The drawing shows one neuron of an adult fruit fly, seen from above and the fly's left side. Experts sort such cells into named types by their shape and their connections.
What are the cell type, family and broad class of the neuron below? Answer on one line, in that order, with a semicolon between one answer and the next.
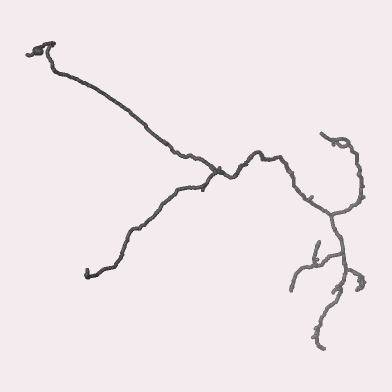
PS008_a2; hemilineage SMPad2; central-brain intrinsic neuron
